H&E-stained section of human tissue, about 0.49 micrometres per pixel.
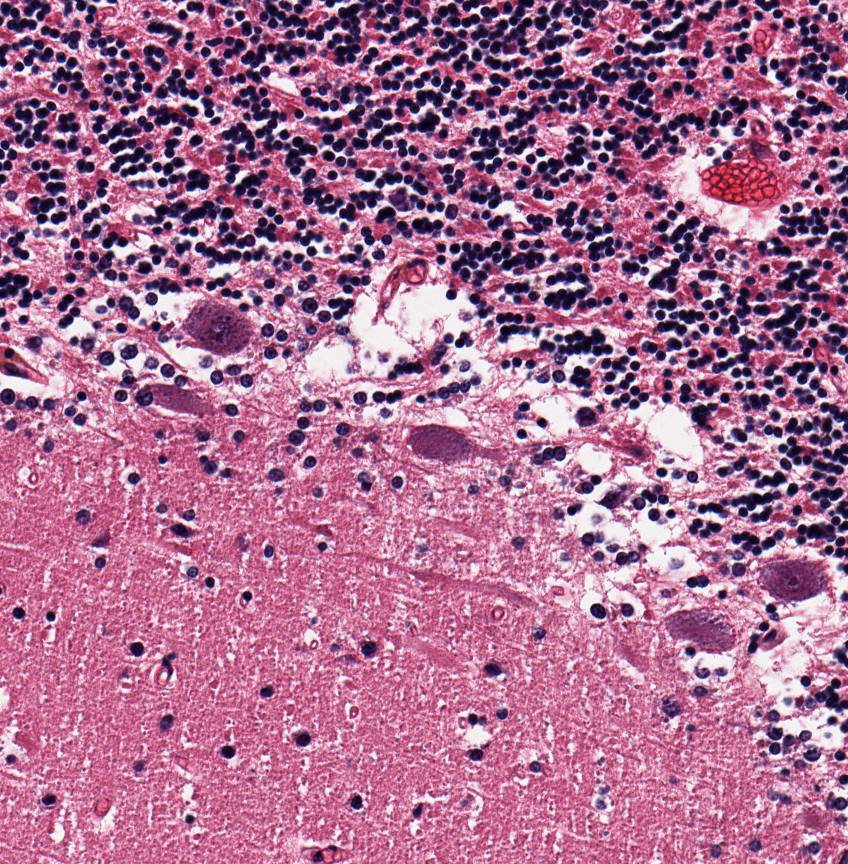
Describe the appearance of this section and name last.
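Along the border between the two layers runs a single row of Purkinje cells. Their cell bodies are far larger than the nuclei around them, with purple cytoplasm. In the upper layer, granule cells have small, round, darkly stained nuclei and little visible cytoplasm. Small pink patches without nuclei are scattered among these granule cells. The section is cerebellum.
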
